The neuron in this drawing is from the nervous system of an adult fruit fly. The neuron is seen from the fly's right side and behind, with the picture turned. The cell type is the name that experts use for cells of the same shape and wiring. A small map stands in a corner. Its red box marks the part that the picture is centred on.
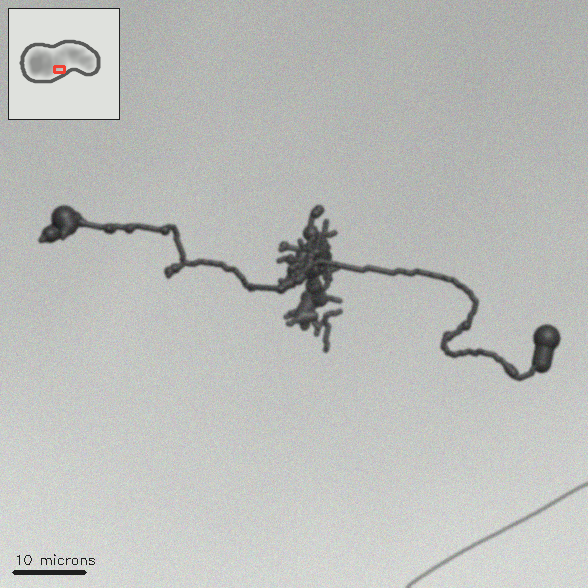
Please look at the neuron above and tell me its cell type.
T2a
